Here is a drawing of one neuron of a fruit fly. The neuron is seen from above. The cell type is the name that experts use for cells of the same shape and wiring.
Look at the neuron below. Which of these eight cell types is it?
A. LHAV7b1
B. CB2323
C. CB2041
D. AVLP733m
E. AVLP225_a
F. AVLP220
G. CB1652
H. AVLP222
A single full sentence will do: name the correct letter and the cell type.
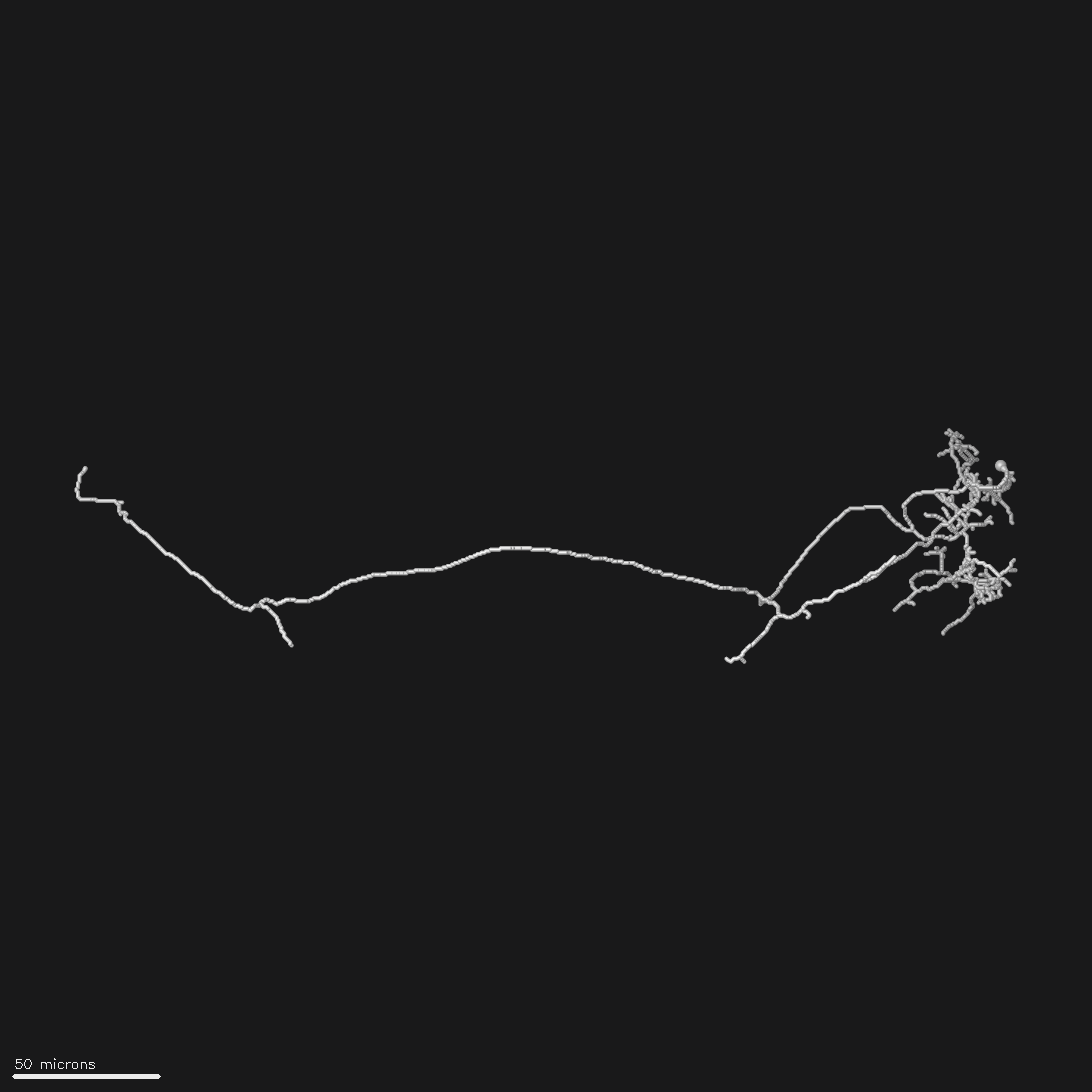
For the neuron, the cell type is CB2041, which is option C.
